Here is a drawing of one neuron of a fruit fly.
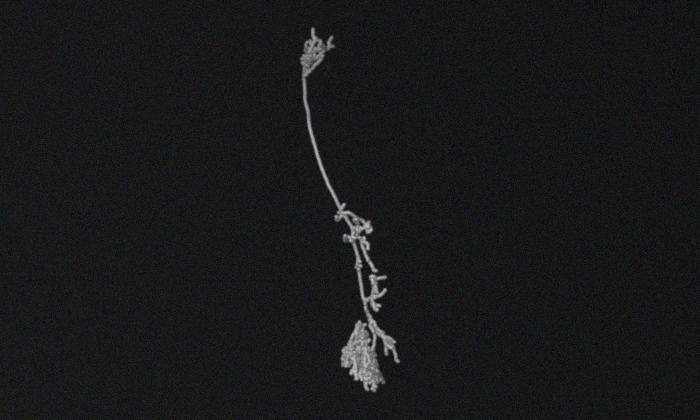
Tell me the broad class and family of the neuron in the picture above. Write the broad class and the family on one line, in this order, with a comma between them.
ascending neuron, hemilineage 23B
